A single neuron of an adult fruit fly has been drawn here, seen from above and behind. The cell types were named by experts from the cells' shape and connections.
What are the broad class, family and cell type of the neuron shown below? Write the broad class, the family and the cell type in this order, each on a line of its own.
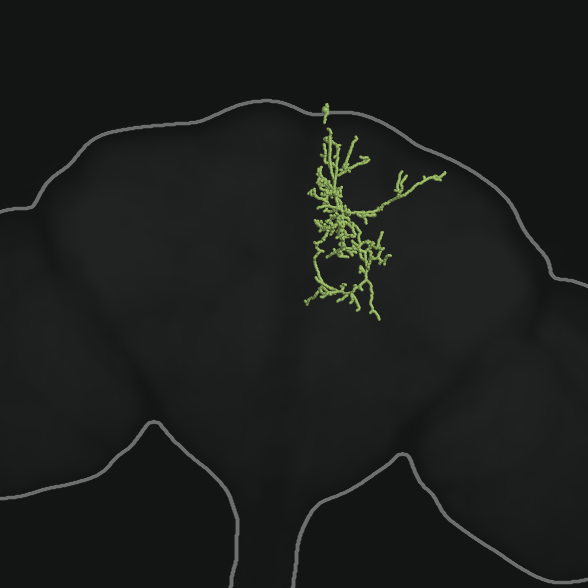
central-brain intrinsic neuron
hemilineage SMPad2
SMP069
